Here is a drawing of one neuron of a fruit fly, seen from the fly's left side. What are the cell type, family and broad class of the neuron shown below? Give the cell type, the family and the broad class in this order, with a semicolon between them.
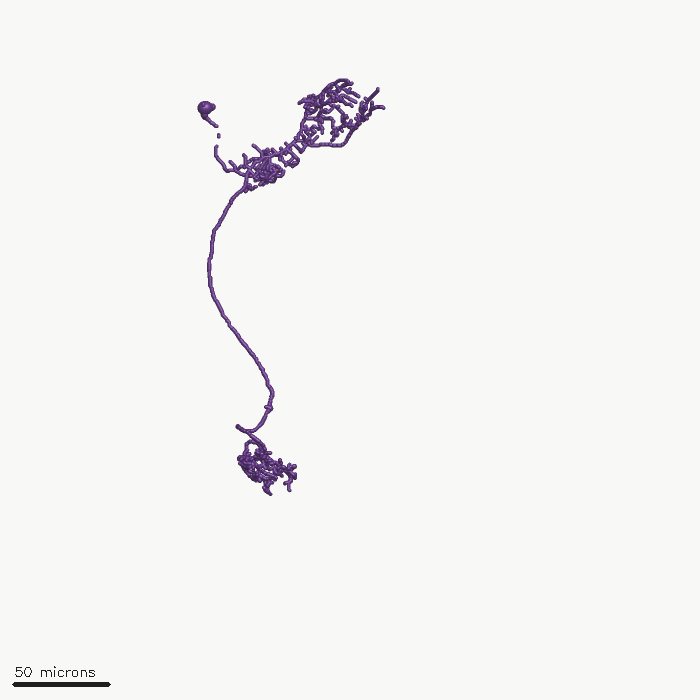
DNd01; DNd; central-brain intrinsic neuron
